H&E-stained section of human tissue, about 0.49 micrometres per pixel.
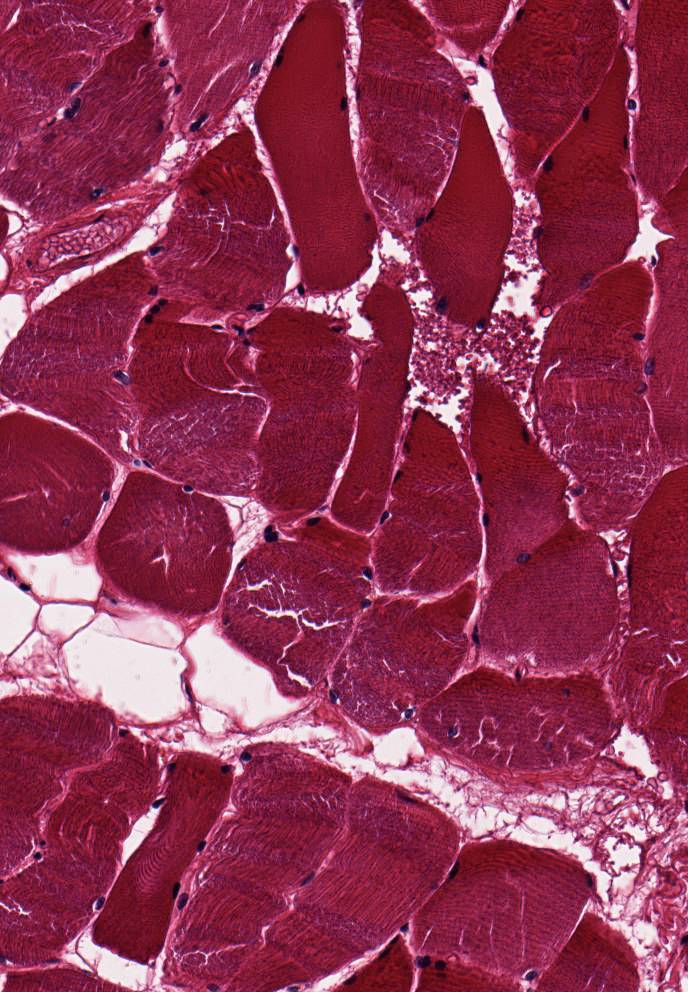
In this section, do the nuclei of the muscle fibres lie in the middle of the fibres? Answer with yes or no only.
No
